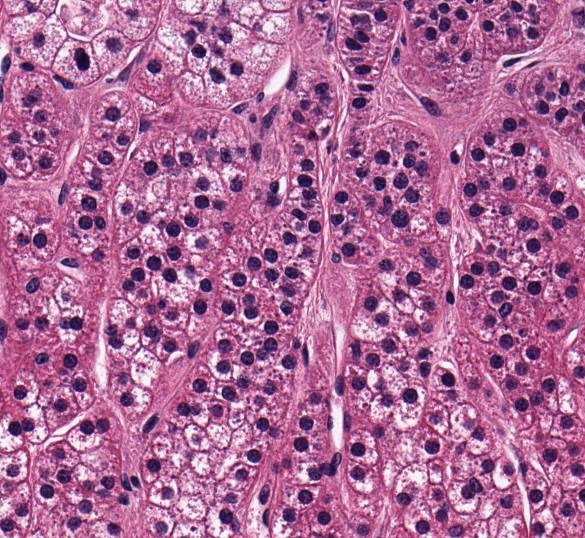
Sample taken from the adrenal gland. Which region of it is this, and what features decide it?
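Looking at this, it's zona fasciculata. Most cells have pale, finely vacuolated, foamy cytoplasm, each with one small, round, dark nucleus near its centre.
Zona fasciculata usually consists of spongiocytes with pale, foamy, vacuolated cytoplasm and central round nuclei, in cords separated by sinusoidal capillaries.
Thin septa with flattened, elongated nuclei separate the cords, and narrow slit-like vascular spaces lie within them.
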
